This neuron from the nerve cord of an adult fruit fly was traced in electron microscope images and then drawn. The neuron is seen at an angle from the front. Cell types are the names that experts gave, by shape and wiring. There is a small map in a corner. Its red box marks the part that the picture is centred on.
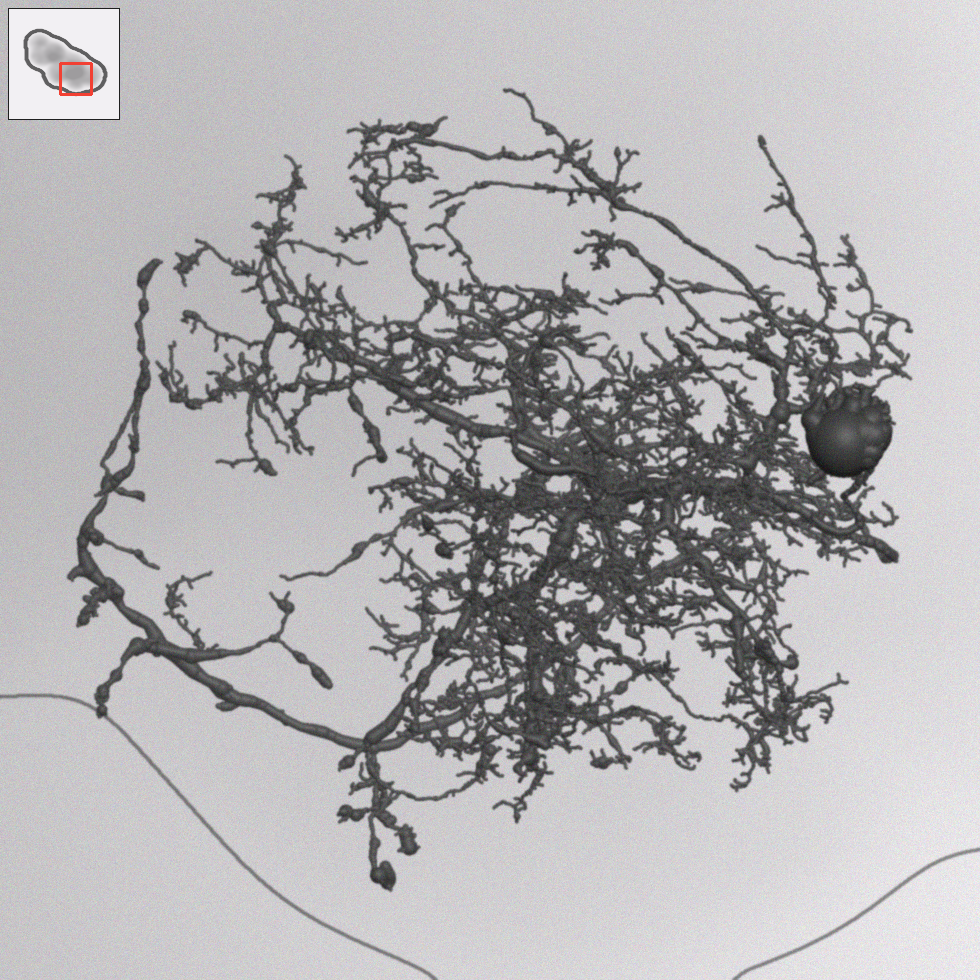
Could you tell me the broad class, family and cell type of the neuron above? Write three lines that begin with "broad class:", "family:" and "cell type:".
broad class: nerve-cord intrinsic neuron
family: hemilineage 09A
cell type: IN09A002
